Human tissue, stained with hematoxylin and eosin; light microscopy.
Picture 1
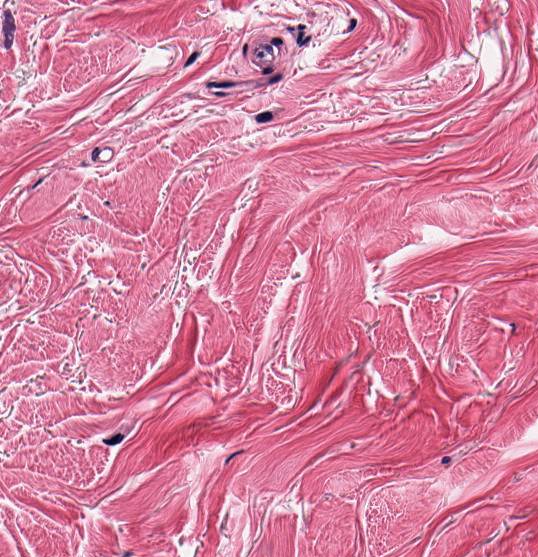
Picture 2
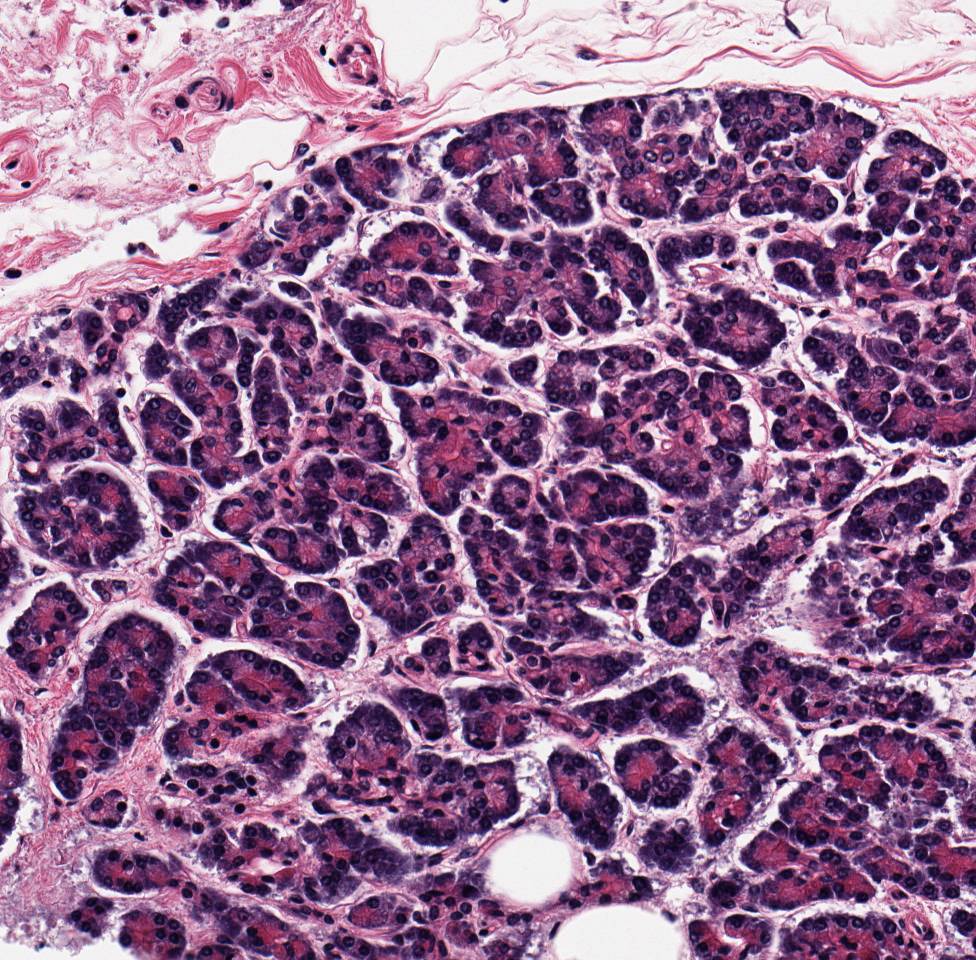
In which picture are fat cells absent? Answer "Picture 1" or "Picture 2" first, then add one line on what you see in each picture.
Picture 1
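In picture 1: No fat cells are present anywhere in the field.
In picture 2: Two round empty fat spaces lie at the bottom centre of the field.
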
